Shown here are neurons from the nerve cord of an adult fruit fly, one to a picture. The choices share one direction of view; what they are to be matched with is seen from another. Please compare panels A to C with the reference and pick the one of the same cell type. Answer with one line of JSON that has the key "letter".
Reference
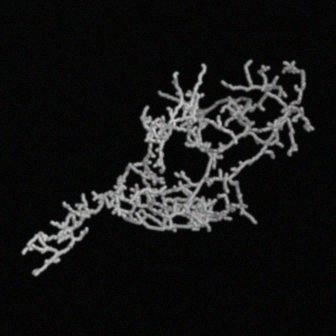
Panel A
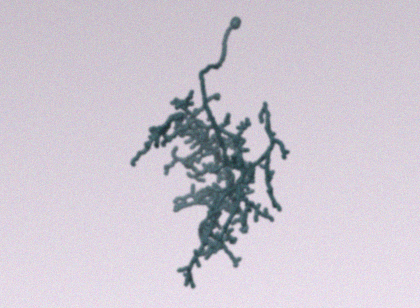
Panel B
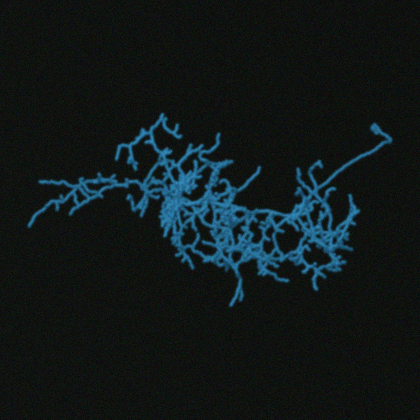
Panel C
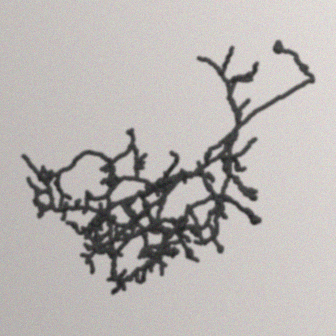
{"letter": "B"}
